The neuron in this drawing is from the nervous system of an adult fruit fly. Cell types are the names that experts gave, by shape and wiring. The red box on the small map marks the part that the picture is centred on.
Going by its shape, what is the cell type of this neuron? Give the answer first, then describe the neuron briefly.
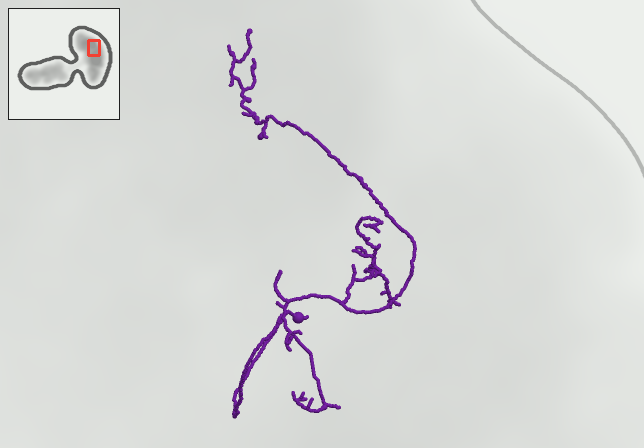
Its cell type is FS4A. This is a central-brain intrinsic neuron. It is in the brain and does not reach the nerve cord. The cell body is at the bottom of the picture.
